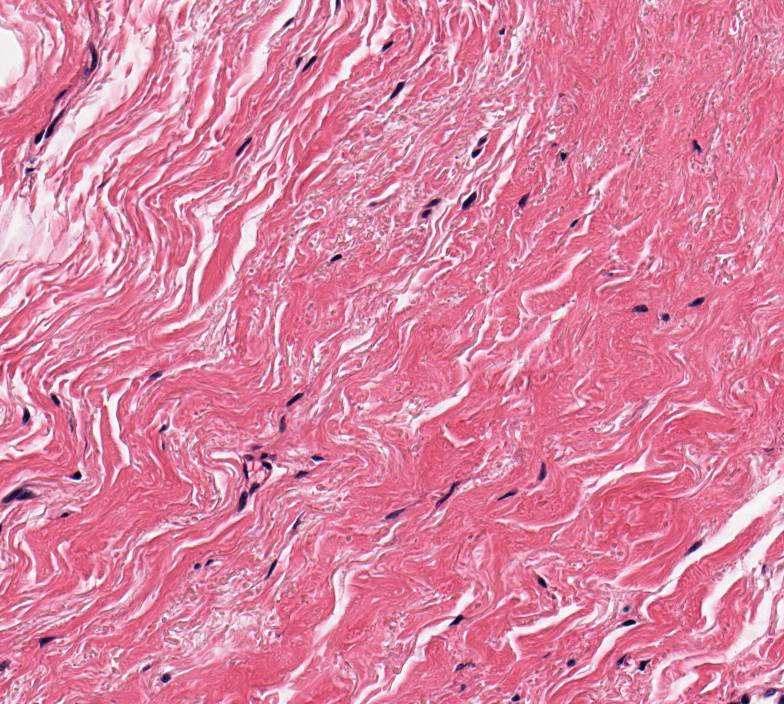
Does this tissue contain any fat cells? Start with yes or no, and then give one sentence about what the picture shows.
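No. No fat cells or glands are present anywhere in the field.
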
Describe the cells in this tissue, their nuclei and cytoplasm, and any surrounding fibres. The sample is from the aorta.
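I see dense collagen bundles filling the whole field, and I can't find epithelium anywhere. The bundles take eosin strongly, a bright pink. Among them the nuclei are sparse and widely scattered; each is dark, slender and spindle-shaped, lying parallel to the bundles.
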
